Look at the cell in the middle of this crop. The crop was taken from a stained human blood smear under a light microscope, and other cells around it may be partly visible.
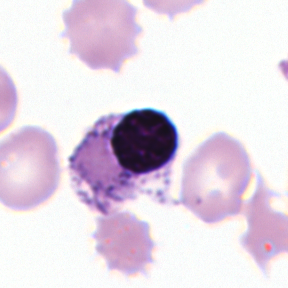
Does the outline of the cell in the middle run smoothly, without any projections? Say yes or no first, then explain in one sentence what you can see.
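No. The outline of the cell is irregular and ragged rather than smoothly round.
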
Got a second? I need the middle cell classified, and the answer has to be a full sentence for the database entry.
Present in the middle of the crop is a normoblast.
